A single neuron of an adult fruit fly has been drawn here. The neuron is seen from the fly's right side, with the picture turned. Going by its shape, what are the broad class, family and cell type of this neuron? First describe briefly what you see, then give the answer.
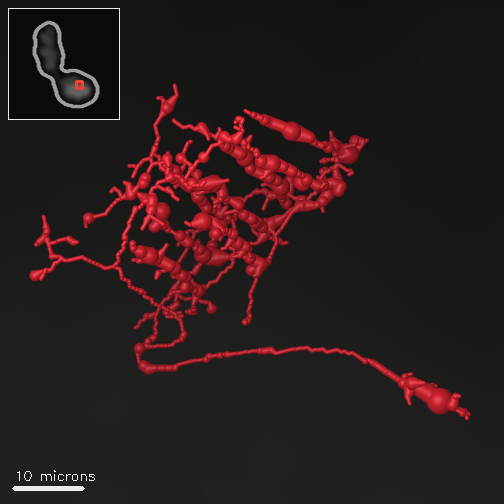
Its cell body lies at the lower right of the picture. From left to right in the picture it spans about 65 microns. Dozens of branch ends can be seen. Its broad class is optic-lobe intrinsic neuron. Its family is Dm. Its cell type is Dm9.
